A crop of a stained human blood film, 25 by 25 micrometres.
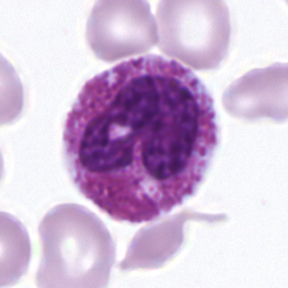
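Eosinophil, the nucleated cell at the centre of a stained smear of human peripheral blood viewed by light microscopy. Its outline is roughly round and smooth. The nucleus forms a thick curved band folded back on itself, with no nucleoli visible. The granules leave the outline of the nucleus unobscured.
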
